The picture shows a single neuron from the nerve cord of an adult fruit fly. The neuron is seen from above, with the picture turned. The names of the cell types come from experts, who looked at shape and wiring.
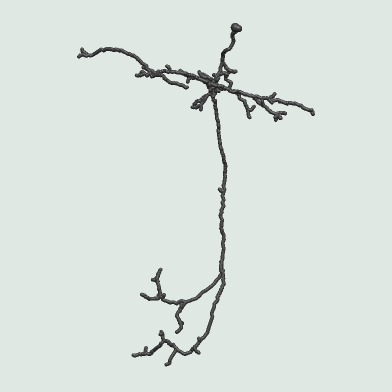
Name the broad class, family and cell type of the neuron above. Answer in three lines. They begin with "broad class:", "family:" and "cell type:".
broad class: nerve-cord intrinsic neuron
family: hemilineage 01A
cell type: IN01A082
